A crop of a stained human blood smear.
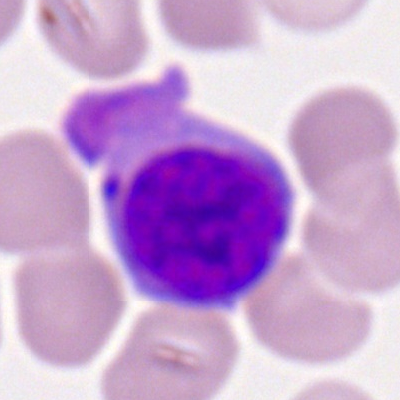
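Myeloblast. Chromatin dark purple and coarsely clumped; nucleus placed toward the lower right. Cytoplasm extends as a broad lobe toward the upper left, with a small rounded knob projecting from the lobe's top edge.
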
